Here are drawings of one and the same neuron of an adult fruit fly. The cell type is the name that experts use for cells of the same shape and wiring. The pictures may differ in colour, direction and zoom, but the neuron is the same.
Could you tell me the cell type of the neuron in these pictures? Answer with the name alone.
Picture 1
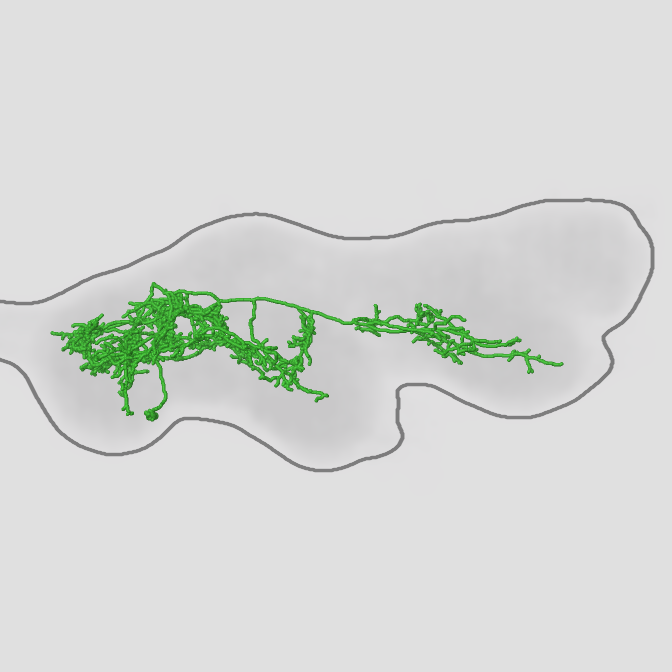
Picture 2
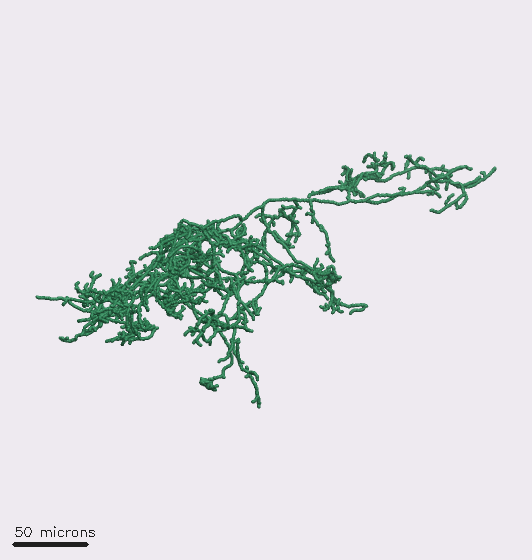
IN27X005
